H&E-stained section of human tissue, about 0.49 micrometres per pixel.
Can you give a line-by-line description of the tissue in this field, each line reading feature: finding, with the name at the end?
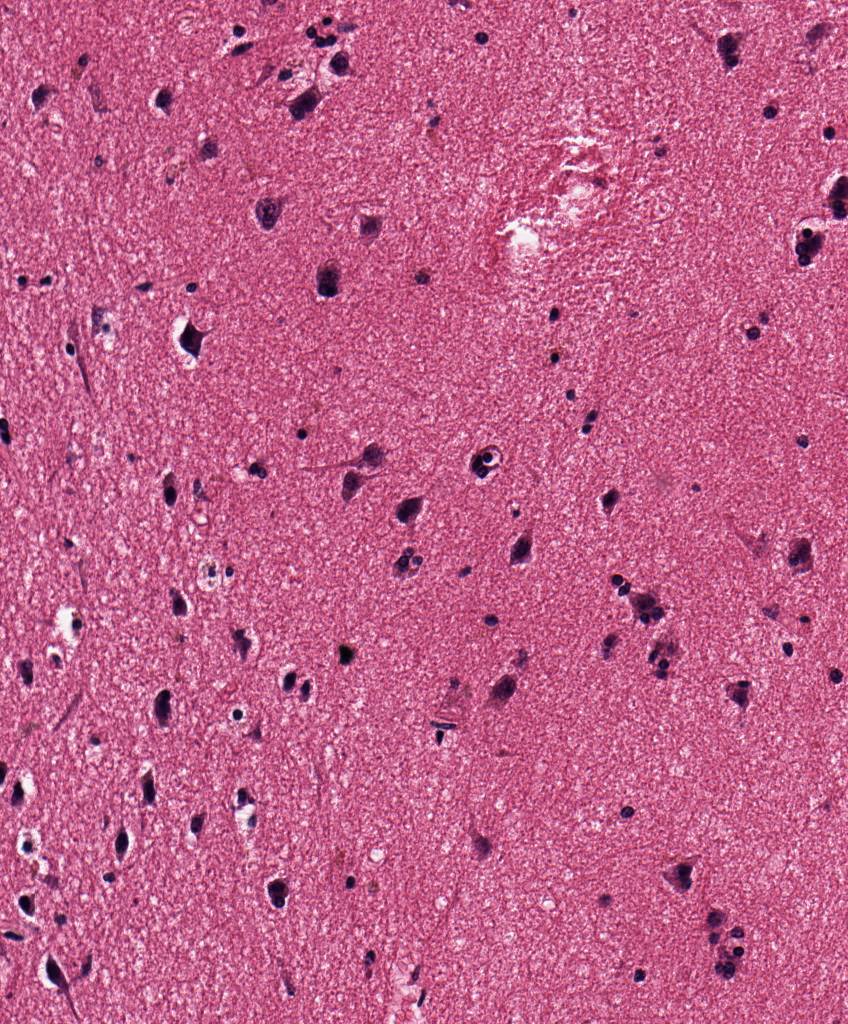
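Halos: clear, empty, around some neurons, mostly toward left
Nuclei: many small, round, dark, little visible cytoplasm, throughout neuropil
Clusters: dark round nuclei against neuronal cell bodies, right, lower right
Name: cerebral cortex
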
